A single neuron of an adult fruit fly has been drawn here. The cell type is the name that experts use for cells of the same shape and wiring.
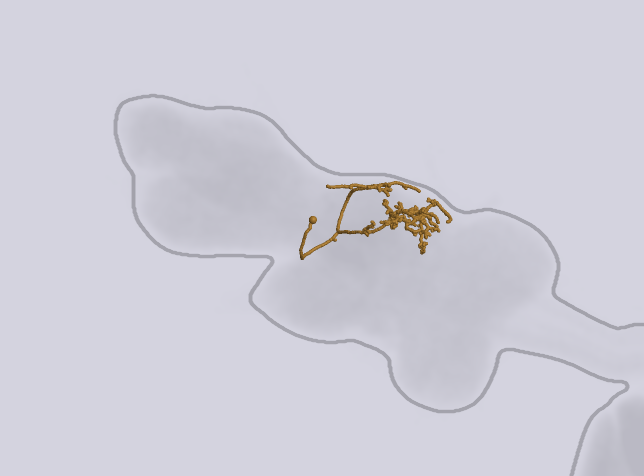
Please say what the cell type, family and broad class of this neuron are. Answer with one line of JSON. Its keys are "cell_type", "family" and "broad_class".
{"cell_type": "IN19B090", "family": "hemilineage 19B", "broad_class": "nerve-cord intrinsic neuron"}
